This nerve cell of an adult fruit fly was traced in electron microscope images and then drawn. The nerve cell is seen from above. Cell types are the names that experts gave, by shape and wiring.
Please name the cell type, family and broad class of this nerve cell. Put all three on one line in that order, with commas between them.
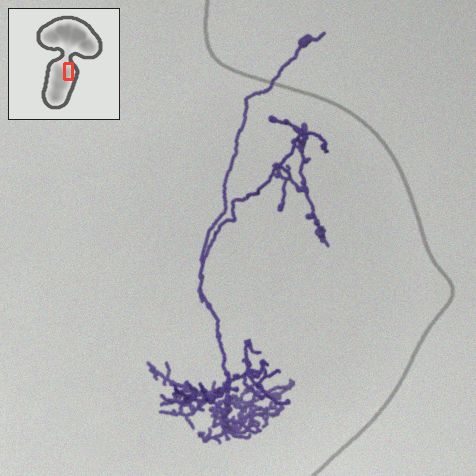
IN16B076, hemilineage 16B, nerve-cord intrinsic neuron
